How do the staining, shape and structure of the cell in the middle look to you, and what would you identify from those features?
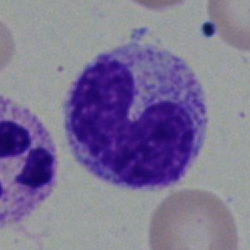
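Look first at the nucleus: a deep notch cuts in from the upper right, making it kidney-shaped. Its chromatin is dark purple, coarsely clumped. The pale pinkish-lilac cytoplasm is widest in that notch, with fine purplish granules scattered through it. This is a band neutrophil.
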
